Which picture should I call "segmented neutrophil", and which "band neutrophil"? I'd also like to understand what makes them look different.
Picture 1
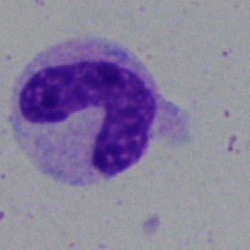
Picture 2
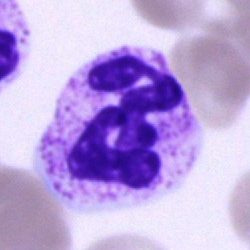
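Picture 1: band neutrophil. Picture 2: segmented neutrophil. Picture 1 nucleus: a single thick curved band, horseshoe-shaped, hollow facing lower left.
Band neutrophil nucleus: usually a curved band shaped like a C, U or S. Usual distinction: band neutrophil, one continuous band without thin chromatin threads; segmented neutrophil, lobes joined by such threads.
Picture 1 chromatin: dark purple, clumped, with small paler spots scattered through it.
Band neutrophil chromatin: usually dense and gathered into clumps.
Picture 2 chromatin: dense, dark purple; no nucleoli visible. Picture 1 cytoplasm: plentiful, pale lilac-grey, filling the hollow of the nuclear curve. Picture 2 cytoplasm: no vacuoles. Outlines: picture 1 roughly round with a small pale bulge on the right; picture 2 roughly round and smooth. Picture 1 surroundings: no cell touching; small purple specks scattered on the pale background.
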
